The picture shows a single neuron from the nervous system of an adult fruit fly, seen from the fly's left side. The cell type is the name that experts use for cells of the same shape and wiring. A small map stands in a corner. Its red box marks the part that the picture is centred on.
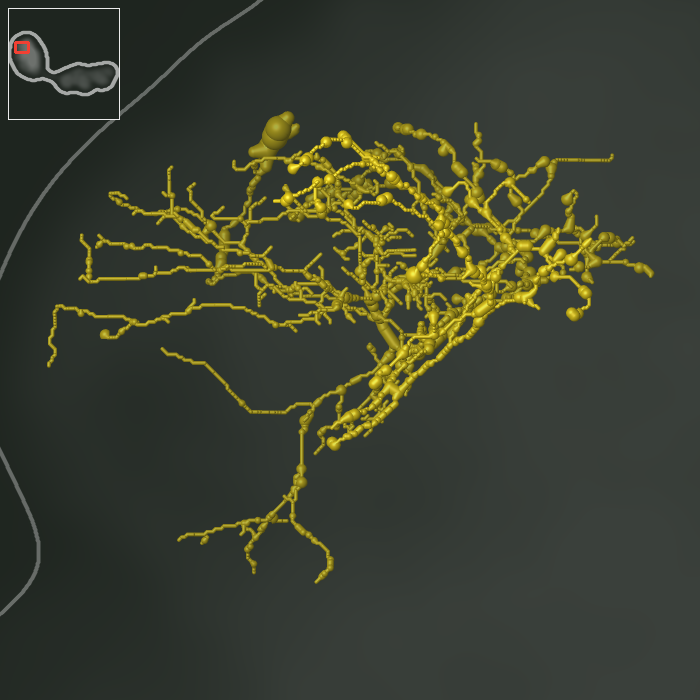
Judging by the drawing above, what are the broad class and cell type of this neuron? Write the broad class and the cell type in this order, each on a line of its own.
central-brain intrinsic neuron
SMP144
